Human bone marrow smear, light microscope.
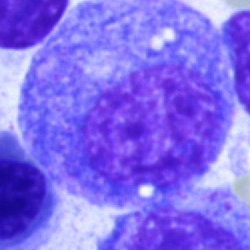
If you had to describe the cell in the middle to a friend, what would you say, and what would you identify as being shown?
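Abundant cytoplasm forms a wide rim around a nucleus that sits off-centre toward the lower right. Fine purple-red granules are scattered through the cytoplasm. Near the top of the cell, two small clear round spots lie side by side. The cell shown is a promyelocyte.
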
